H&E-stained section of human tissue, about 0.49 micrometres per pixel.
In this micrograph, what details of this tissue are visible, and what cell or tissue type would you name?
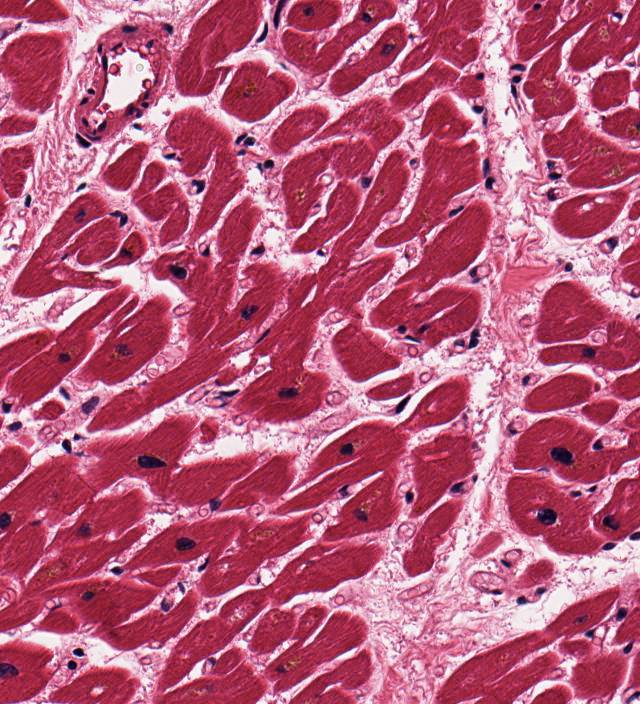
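In the lower left the fibres are cut lengthwise and run obliquely, whereas in the upper right most are cut across as rounded profiles. Many fibres contain fine yellow-brown granules clustered beside the nucleus. Between the fibres lies pale, loosely textured connective tissue with scattered small dark nuclei. No fat cells are present. The tissue is the left ventricle of the heart.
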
